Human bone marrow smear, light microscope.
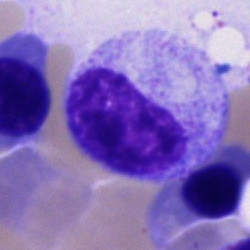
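Myelocyte, central cell. Outline round and smooth, no surface projections. Abundant pale lilac cytoplasm fills the upper right. Fine pink-purple granules scattered throughout; no vacuoles.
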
